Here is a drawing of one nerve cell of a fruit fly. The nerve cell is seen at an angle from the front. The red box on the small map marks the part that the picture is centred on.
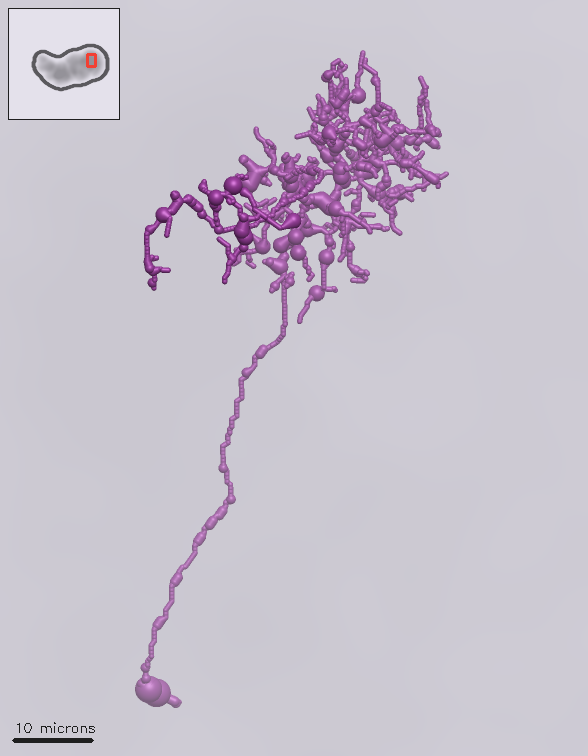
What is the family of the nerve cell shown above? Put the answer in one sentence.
The family is Tlp.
